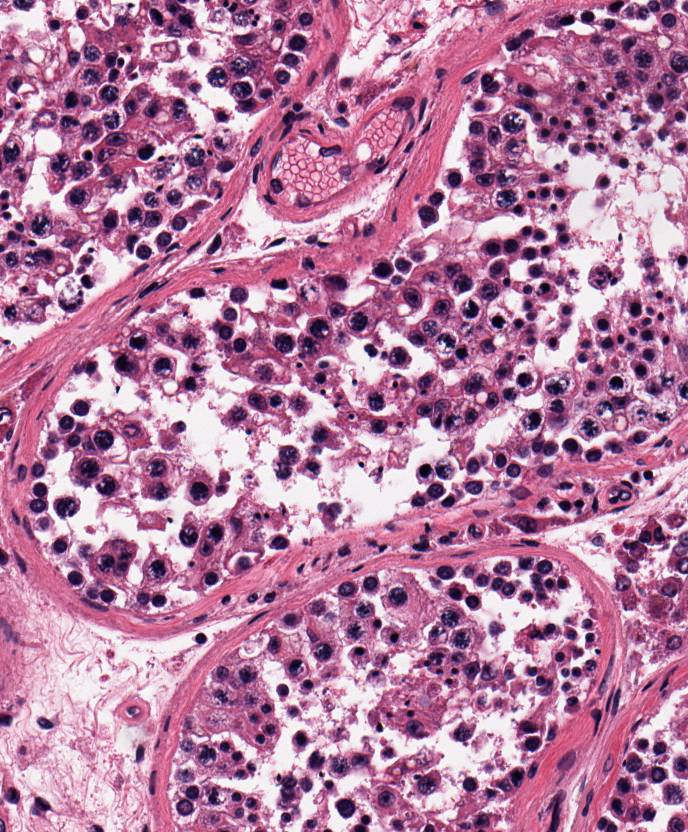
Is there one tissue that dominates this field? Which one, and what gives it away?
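This is mainly seminiferous tubule. Inside, many small round cells with dense dark round nuclei sit among larger cells with bigger, more open nuclei.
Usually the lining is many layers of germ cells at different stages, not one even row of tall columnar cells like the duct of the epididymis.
The contents are loose, with many scattered white gaps instead of one open central lumen.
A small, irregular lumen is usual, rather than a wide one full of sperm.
Each tubule has a thick pink fibrous wall with flattened elongated nuclei parallel to its outline.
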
